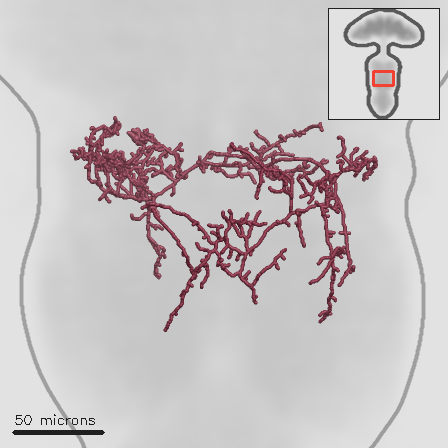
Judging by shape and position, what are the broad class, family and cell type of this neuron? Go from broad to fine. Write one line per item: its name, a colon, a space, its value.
broad class: nerve-cord intrinsic neuron
family: hemilineage 10B
cell type: IN10B023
